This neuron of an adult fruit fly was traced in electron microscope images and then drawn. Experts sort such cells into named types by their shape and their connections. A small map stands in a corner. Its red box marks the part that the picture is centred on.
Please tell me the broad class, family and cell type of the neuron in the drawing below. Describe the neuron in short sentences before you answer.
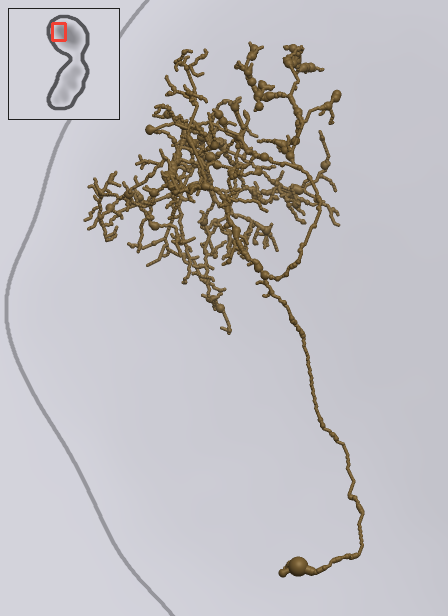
In this view it is taller than it is wide. It is a central-brain intrinsic neuron. The family is hemilineage DM4_dorsal. It is of cell type SMP399_a.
